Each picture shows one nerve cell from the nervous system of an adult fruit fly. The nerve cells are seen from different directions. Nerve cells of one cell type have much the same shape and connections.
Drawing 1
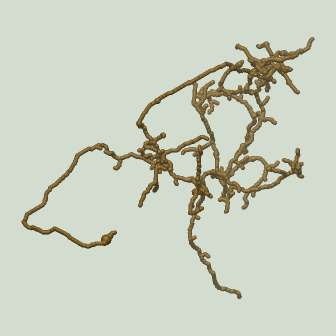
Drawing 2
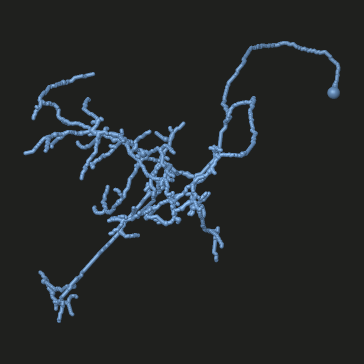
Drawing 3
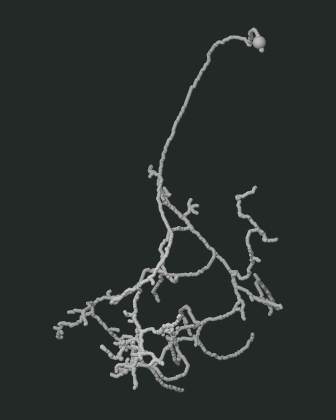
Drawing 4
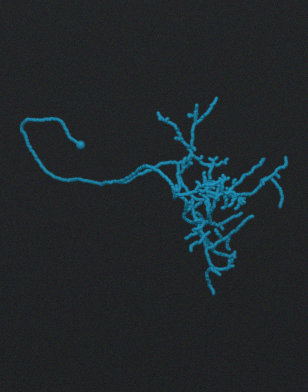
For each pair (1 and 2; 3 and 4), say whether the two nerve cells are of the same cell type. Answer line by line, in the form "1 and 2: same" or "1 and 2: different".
1 and 2: different
3 and 4: different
